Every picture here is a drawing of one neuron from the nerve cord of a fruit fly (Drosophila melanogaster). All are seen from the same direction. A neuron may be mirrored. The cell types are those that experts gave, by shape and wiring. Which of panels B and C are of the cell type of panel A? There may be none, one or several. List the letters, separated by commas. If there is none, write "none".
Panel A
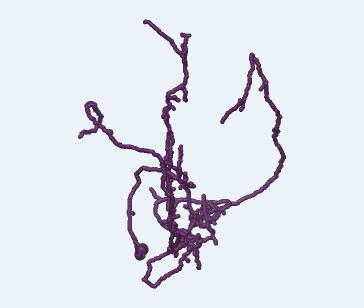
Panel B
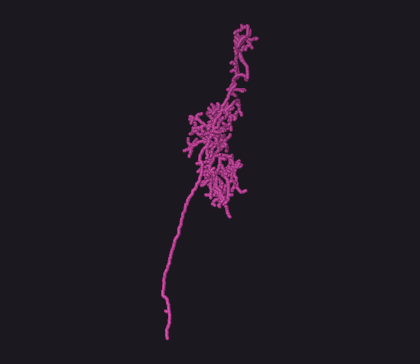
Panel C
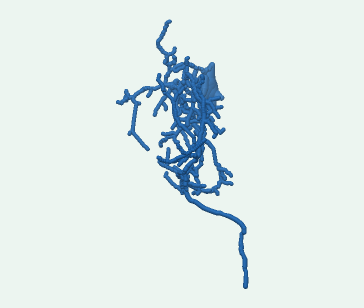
C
